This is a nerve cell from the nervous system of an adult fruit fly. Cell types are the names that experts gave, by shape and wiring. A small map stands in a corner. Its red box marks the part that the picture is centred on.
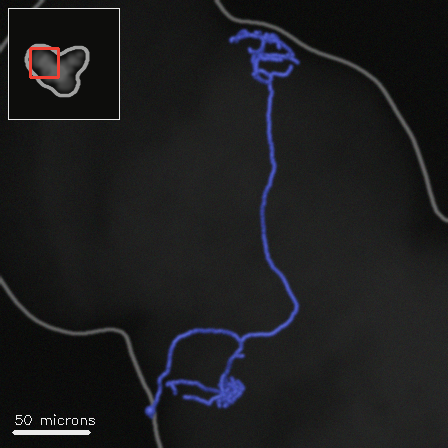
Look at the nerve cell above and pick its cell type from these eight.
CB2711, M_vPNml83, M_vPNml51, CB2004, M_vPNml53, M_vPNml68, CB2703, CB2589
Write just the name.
CB2589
